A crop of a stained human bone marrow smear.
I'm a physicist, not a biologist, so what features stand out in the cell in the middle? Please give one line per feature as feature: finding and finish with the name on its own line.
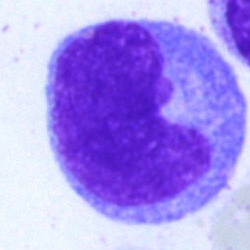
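Nucleus: fills most of the cell, lies toward the left
Notch: deep, on the right side of the nucleus
Chromatin: finely stippled, not coarsely clumped
Cytoplasm: paler patch sitting in the nuclear notch
Name: monocyte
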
